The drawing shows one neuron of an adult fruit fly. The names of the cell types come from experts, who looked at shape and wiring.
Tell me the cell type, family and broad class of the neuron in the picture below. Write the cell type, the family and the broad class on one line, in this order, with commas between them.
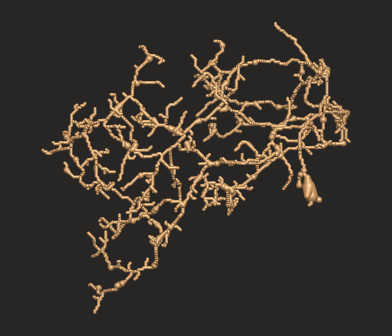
AVLP293, hemilineage VLPa1_lateral, central-brain intrinsic neuron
